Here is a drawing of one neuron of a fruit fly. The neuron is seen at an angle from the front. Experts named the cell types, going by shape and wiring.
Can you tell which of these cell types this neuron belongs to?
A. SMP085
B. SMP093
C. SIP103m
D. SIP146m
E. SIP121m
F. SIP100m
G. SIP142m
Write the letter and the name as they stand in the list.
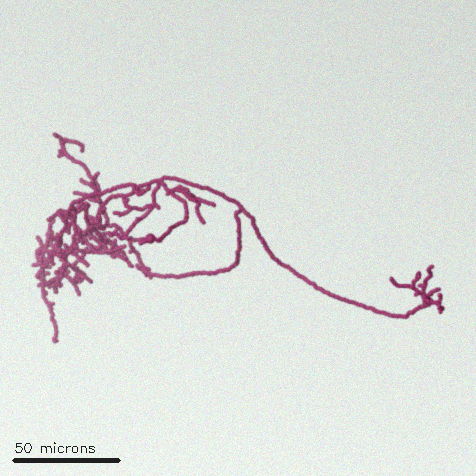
F. SIP100m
